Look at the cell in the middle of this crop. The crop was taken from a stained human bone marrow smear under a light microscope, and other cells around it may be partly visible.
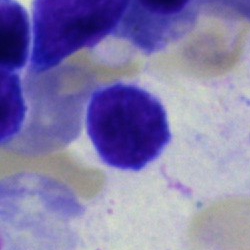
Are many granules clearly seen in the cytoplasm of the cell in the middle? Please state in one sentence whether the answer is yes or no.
No, granules are not seen anywhere in its cytoplasm.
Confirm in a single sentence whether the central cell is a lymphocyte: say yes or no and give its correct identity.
Yes, the cell lying in the centre of the crop is identified as a lymphocyte.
